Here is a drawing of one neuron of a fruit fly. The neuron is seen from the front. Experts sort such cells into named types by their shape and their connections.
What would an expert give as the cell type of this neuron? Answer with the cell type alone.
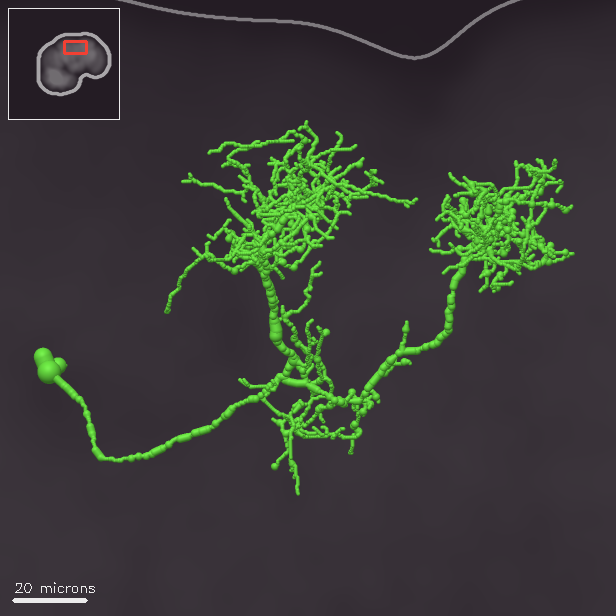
SMPp&v1B_M02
